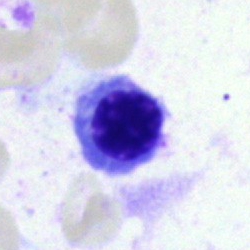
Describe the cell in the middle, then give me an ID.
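Let's begin at the outline: roughly round, though slightly irregular and angular. Inside, the chromatin is dense and dark purple, and you won't find any distinct nucleoli in the nucleus. Now look at the cytoplasm, a deep blue rim that is widest on the left and lower side. This cell is an erythroblast.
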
